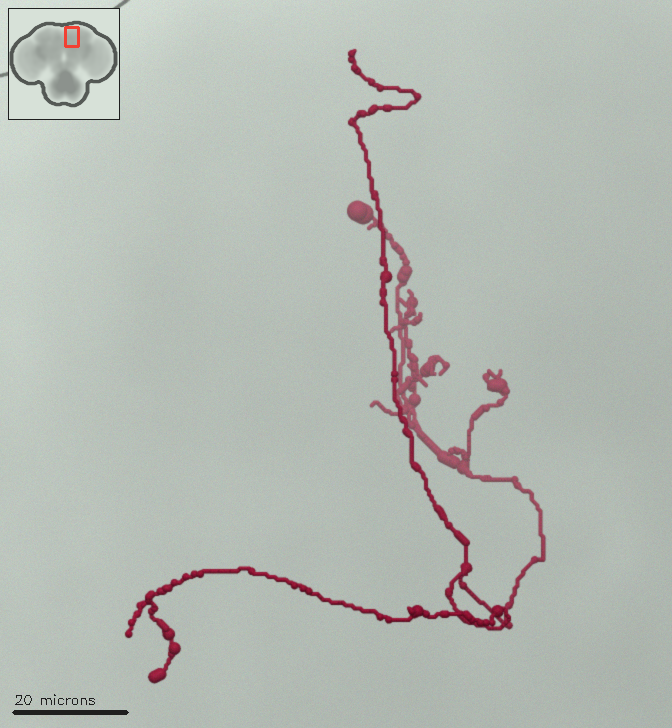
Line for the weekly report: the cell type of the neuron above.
KCab-m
